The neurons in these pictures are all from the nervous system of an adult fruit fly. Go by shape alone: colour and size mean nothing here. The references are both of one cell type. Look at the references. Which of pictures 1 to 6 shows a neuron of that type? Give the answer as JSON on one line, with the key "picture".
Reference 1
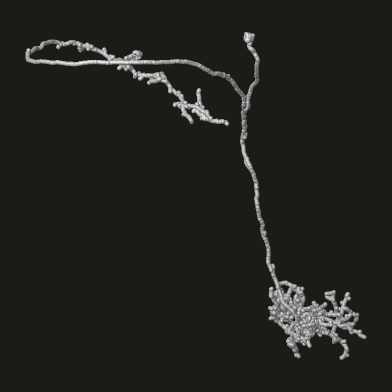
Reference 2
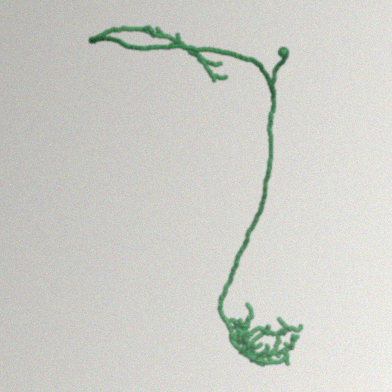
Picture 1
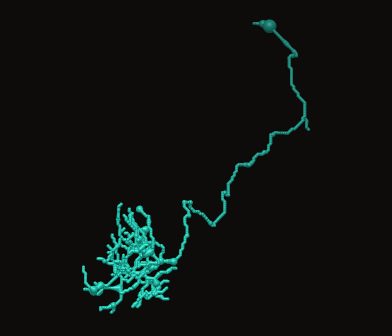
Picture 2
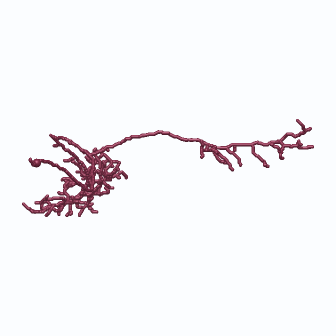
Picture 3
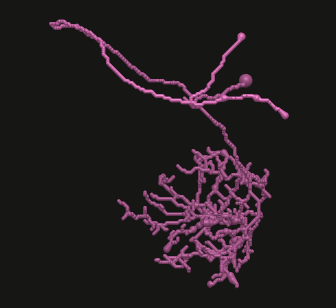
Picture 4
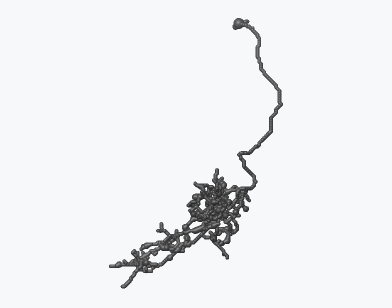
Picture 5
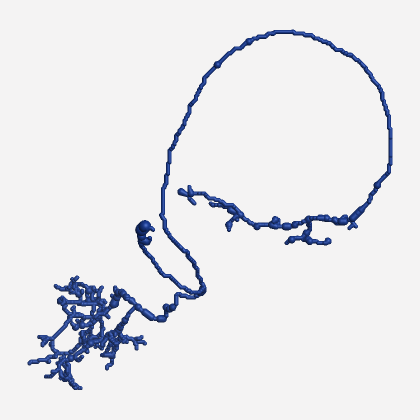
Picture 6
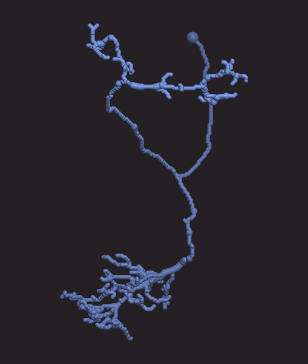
{"picture": 5}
